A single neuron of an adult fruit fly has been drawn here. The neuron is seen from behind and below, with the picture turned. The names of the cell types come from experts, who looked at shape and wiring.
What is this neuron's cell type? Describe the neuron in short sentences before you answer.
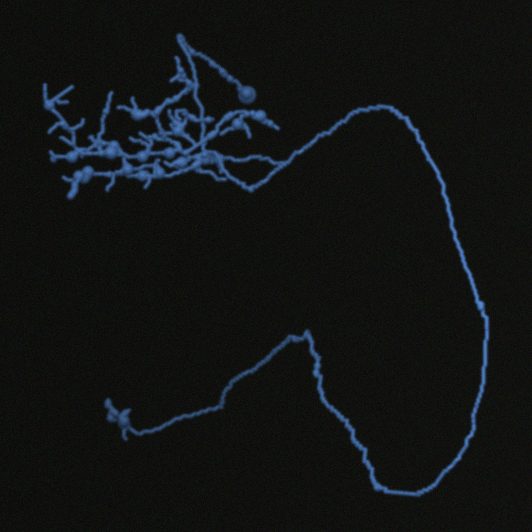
The picture shows dozens of branch ends. As drawn here it is about as wide as it is tall. Its broad class is visual projection neuron. The cell type is MeTu1.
